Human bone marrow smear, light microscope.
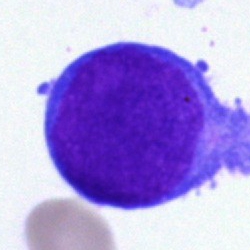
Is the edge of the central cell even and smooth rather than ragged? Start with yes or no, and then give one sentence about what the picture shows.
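No. Small rounded blue blebs stand out from the surface at the left and upper right.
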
